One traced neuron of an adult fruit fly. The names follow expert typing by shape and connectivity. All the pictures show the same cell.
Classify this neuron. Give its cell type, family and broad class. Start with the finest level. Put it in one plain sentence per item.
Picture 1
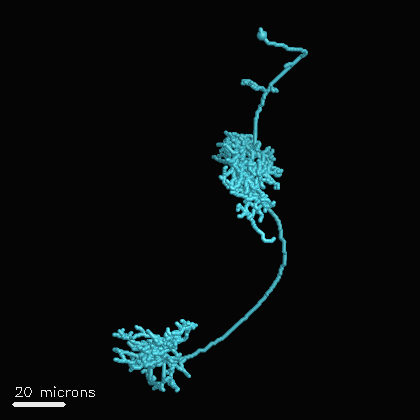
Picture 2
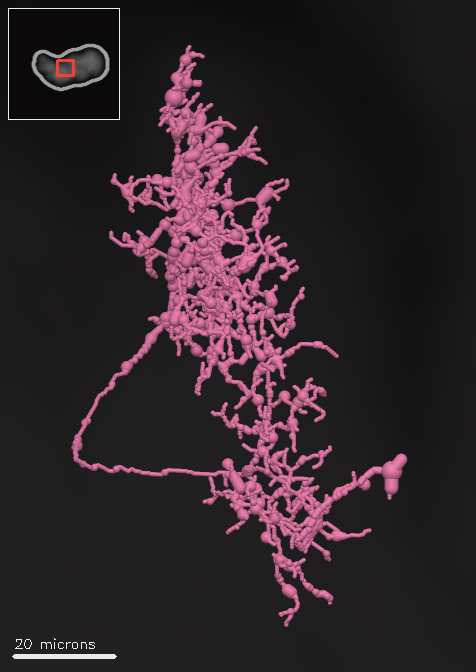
Type TmY19a of the TmY family, an optic-lobe intrinsic neuron.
